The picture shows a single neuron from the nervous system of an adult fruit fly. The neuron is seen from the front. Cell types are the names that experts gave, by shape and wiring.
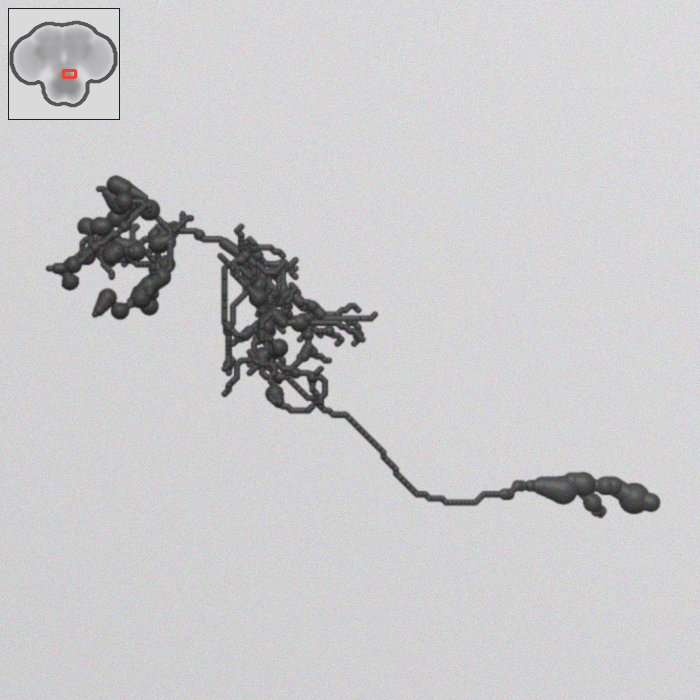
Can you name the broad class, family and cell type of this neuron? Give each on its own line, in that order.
nerve-cord intrinsic neuron
hemilineage 06A
IN06A119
